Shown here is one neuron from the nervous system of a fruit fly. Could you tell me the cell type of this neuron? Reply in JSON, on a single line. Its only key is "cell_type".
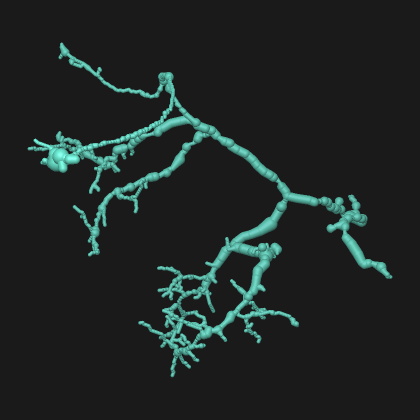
{"cell_type": "IN03B072"}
